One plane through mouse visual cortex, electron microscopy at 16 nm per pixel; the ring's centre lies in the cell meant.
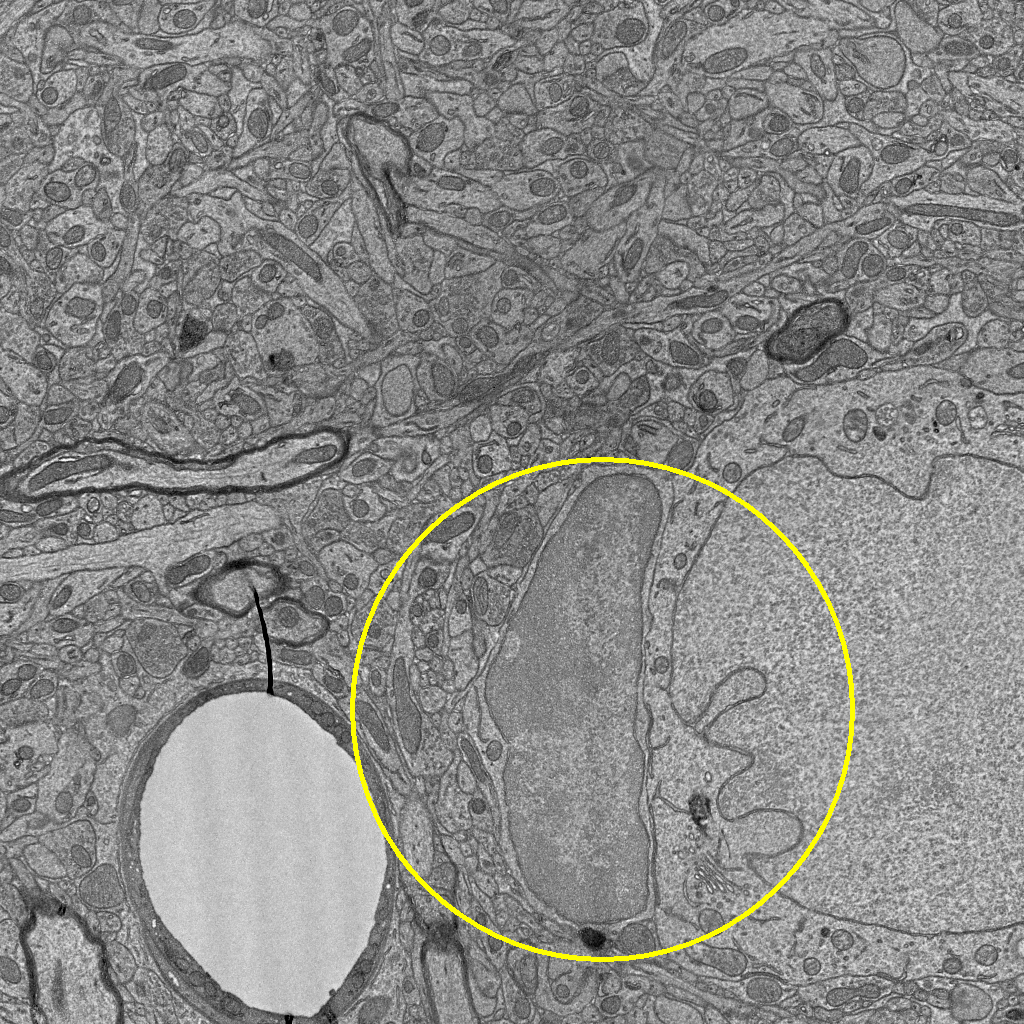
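Microglial cell, the marked cell in this section. Look first at its nucleus: long and narrow, it runs from the top of the ring to the bottom, with rounded ends. Trace its edge and you will find the whole outline lies inside the ring. That outline is smooth, with no deep folds. Notice, too, that no nucleolus stands out within it.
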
